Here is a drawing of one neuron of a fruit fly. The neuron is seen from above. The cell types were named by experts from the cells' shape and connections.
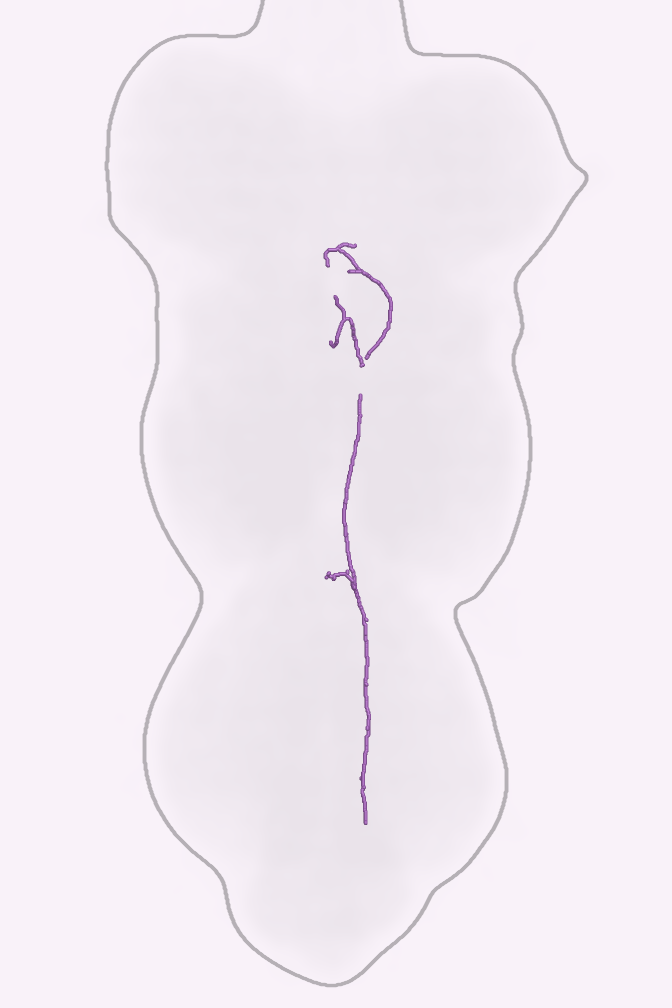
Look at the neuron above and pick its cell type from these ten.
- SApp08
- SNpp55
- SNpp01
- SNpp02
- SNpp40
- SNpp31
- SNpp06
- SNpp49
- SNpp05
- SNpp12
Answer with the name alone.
SNpp55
